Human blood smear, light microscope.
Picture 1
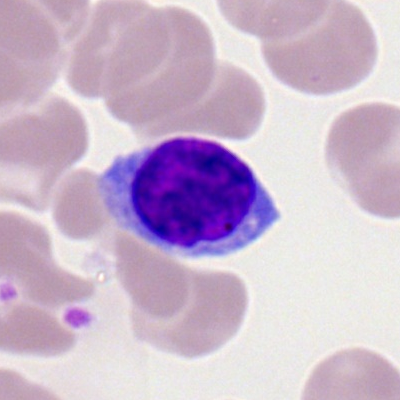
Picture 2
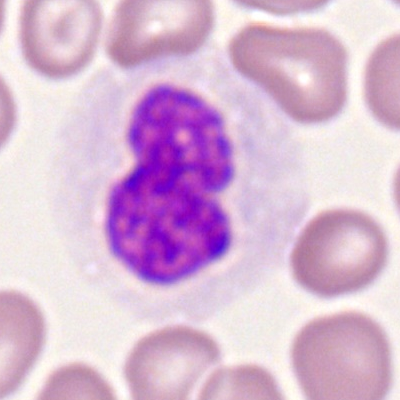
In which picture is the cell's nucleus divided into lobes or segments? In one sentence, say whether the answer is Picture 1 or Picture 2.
What is divided into lobes is the nucleus of the cell in Picture 2.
